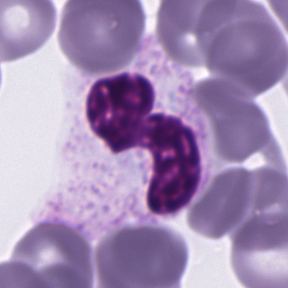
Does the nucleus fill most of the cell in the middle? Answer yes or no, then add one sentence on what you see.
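No. The cytoplasm is plentiful and very pale, almost colourless.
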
